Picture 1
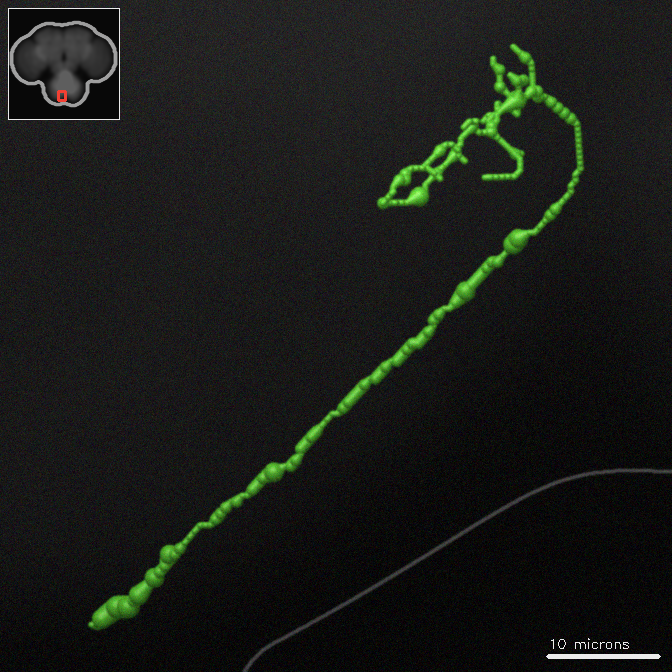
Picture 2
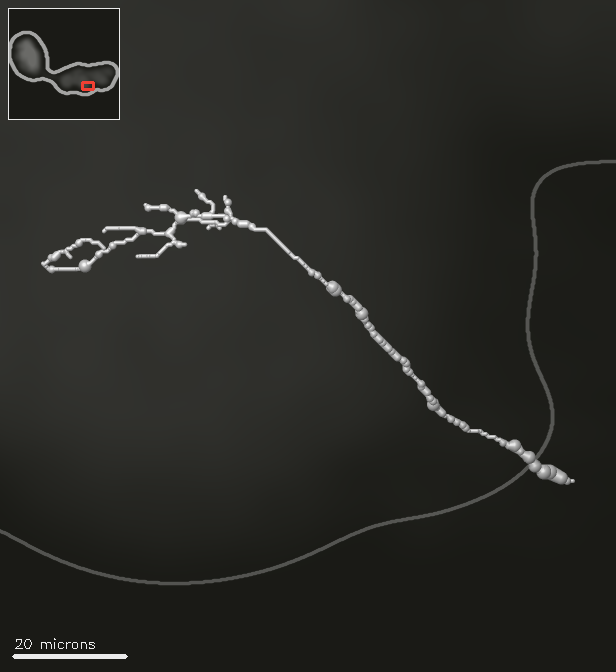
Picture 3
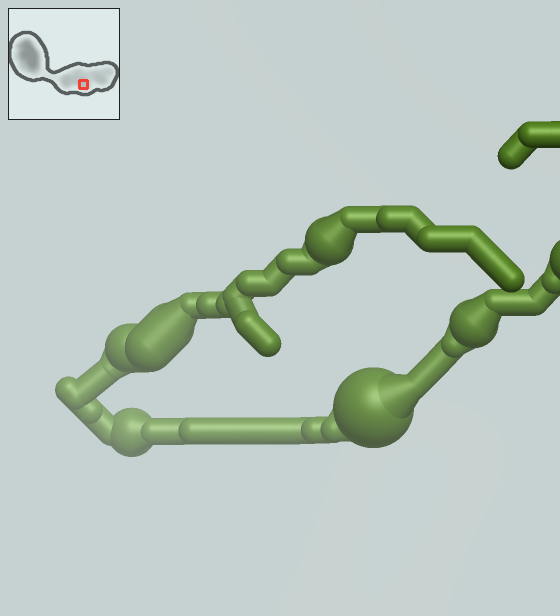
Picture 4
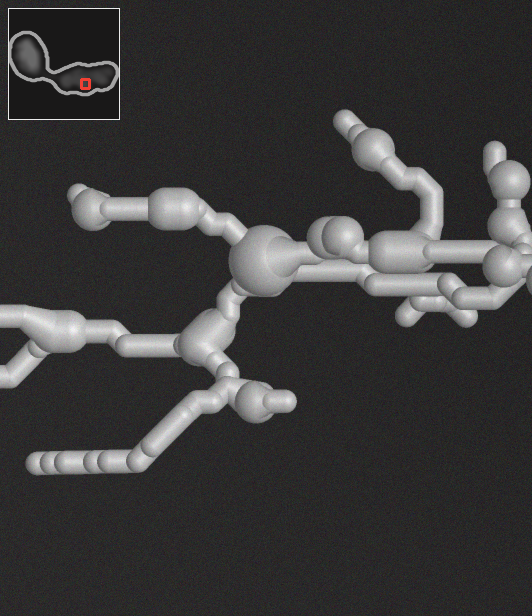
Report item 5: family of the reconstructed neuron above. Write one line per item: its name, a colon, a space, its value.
family: class mechanosensory tactile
